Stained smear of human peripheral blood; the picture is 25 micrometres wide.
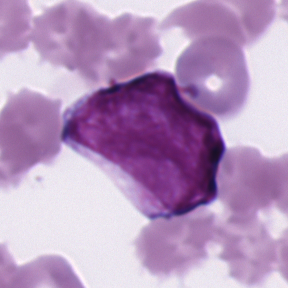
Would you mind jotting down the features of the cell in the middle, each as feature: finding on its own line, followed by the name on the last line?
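Nucleus: irregularly polygonal, following the angular cell contour along the upper and right sides
Cytoplasm: thin pale lilac-grey crescent, mainly along the lower-left side
Granules: none seen in the cytoplasm
Vacuoles: absent from the cytoplasm
Identity: myeloblast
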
